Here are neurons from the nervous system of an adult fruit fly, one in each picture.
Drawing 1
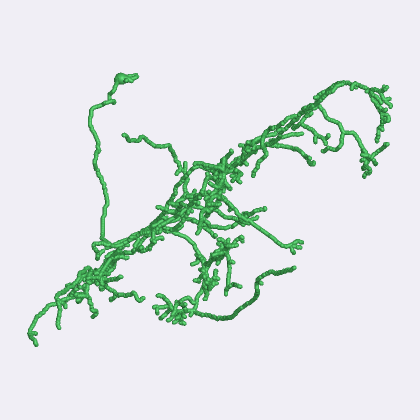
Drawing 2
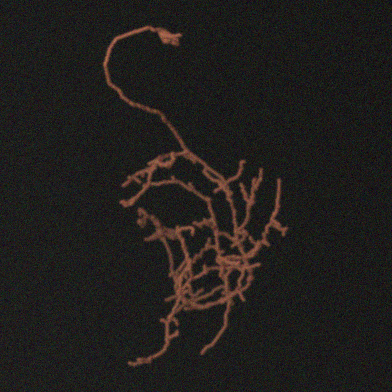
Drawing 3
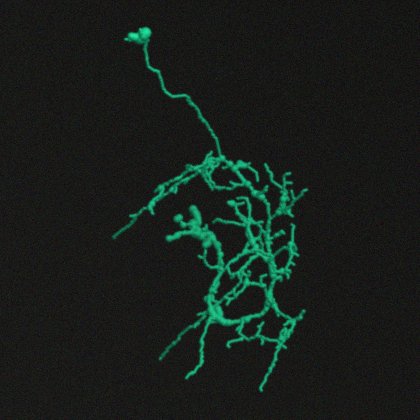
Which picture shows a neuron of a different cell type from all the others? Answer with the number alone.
1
